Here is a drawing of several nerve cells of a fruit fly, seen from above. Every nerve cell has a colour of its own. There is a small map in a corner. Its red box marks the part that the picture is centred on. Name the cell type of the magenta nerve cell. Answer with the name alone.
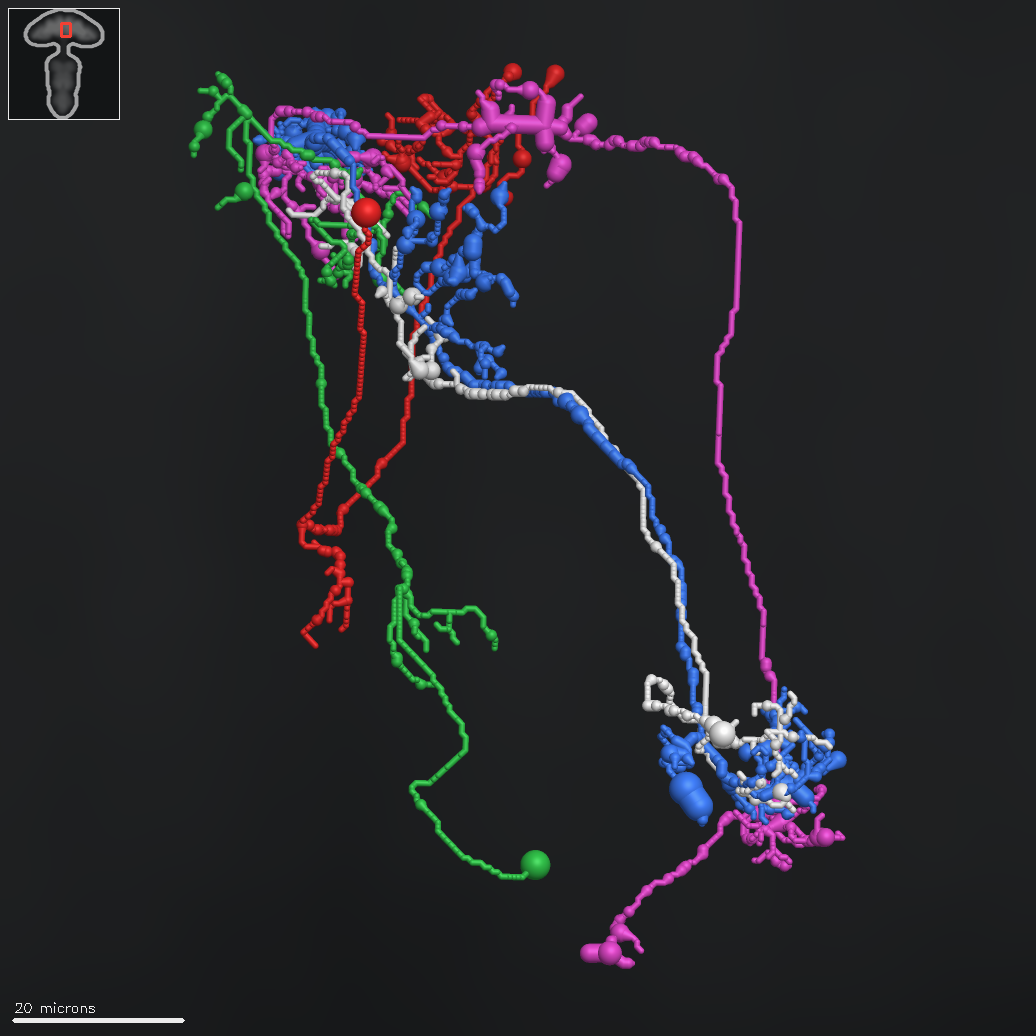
PFNm_b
